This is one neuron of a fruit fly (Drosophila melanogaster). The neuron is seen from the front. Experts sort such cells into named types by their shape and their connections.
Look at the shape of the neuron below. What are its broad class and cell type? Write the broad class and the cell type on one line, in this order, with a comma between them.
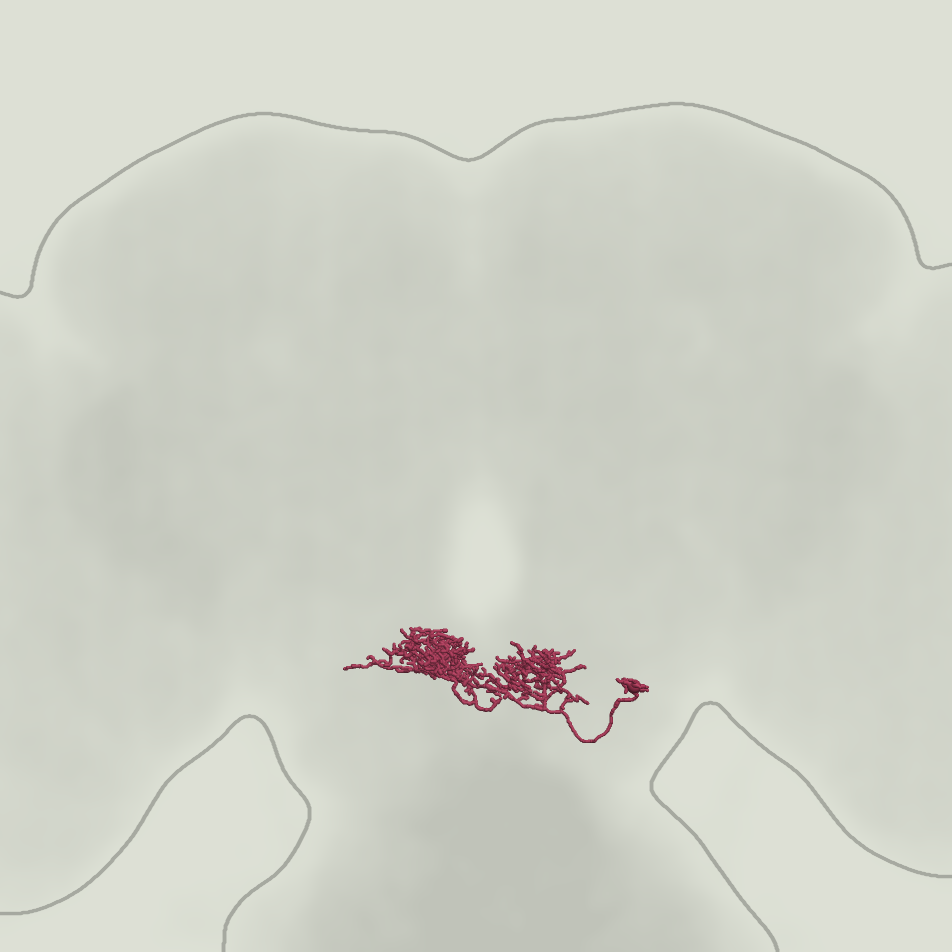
central-brain intrinsic neuron, GNG591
